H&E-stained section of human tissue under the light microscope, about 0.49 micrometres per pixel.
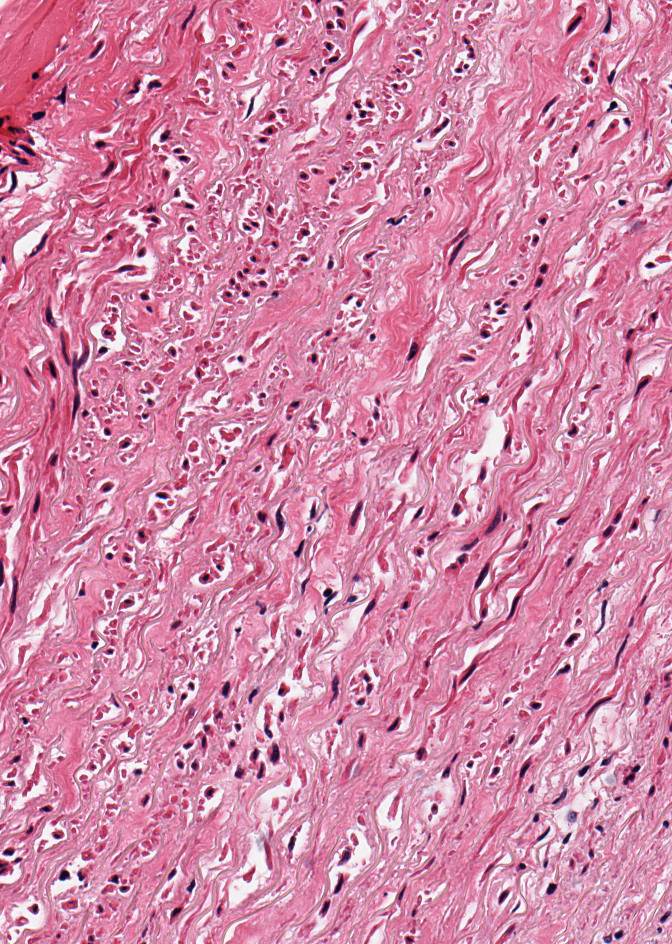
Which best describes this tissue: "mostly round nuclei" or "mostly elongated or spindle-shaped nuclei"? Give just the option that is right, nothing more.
Mostly elongated or spindle-shaped nuclei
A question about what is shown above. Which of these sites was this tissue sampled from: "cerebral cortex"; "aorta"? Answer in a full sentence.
The site this tissue was sampled from is the aorta.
